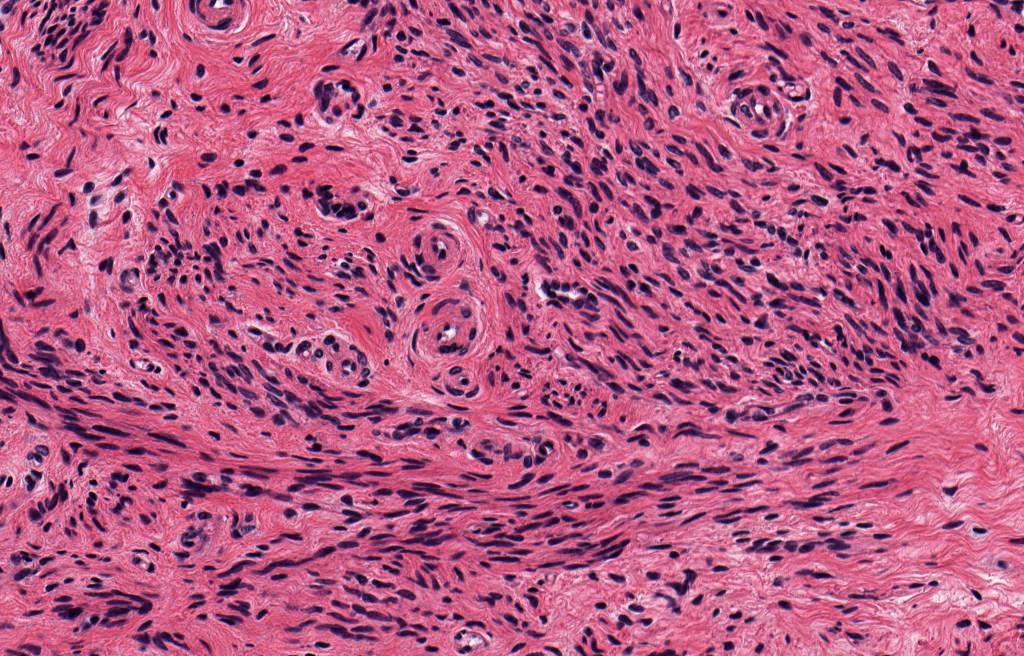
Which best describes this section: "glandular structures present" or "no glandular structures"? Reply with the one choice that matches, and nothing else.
No glandular structures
